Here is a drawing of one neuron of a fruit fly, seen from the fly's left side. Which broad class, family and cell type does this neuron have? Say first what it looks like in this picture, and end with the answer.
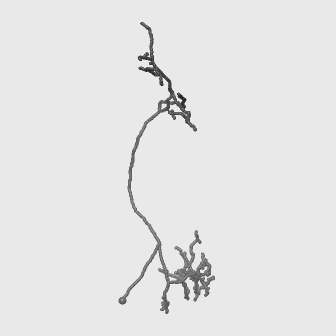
As drawn here it is more than twice as tall as it is wide. Its broad class is visual projection neuron. The family is LoVP. Its cell type is LoVP3.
